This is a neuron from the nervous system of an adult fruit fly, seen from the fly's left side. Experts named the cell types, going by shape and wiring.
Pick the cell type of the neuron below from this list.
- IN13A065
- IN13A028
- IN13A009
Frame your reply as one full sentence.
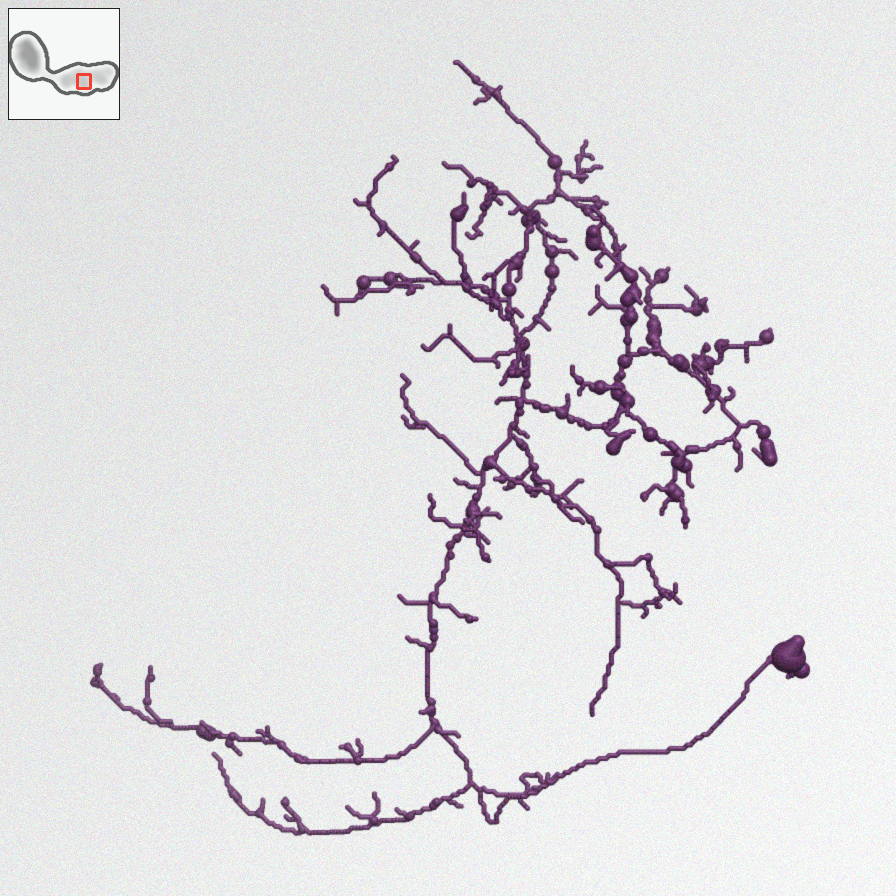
The neuron is a member of cell type IN13A065.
